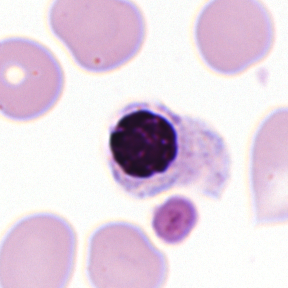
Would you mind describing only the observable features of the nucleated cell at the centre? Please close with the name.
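Off-centre, toward the left side of the cell, lies the nucleus. The cytoplasm is pale greyish-blue and contains no coarse granules. The cell outline is irregular, ragged along the right side. The cell is a normoblast.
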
